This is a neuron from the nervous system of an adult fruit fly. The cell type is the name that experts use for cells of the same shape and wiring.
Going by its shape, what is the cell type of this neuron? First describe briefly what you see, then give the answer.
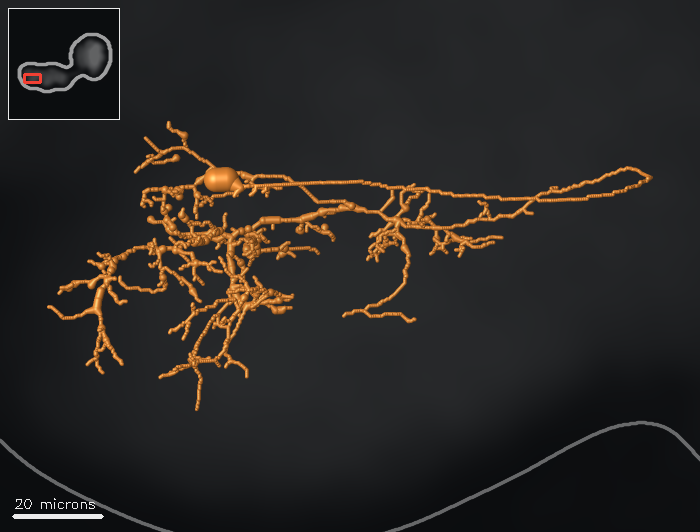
From left to right in the picture it spans about 140 microns. Dozens of branch ends can be seen. This is a nerve-cord intrinsic neuron. Its cell type is IN12B026.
